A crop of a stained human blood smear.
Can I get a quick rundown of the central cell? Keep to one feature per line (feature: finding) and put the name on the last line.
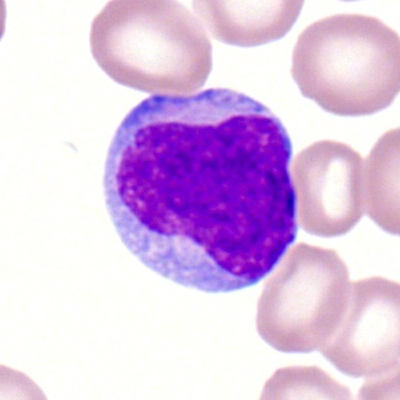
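Nucleus: a notch in its upper border, I think.
Position: the nucleus sits toward the right side of the cell.
Cytoplasm: widest band at the lower left.
Colour: the cytoplasm is pale blue.
Name: myeloblast.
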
